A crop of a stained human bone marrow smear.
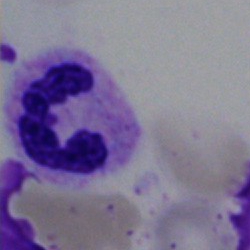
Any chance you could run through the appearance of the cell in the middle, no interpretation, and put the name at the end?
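Nucleus a curved band shaped like a letter C, open toward the right. Outline of the band lumpy and knobbly along its length. Chromatin dark purple, densely clumped. Cytoplasm with only faint fine granules; no coarse coloured granules. Segmented neutrophil.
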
